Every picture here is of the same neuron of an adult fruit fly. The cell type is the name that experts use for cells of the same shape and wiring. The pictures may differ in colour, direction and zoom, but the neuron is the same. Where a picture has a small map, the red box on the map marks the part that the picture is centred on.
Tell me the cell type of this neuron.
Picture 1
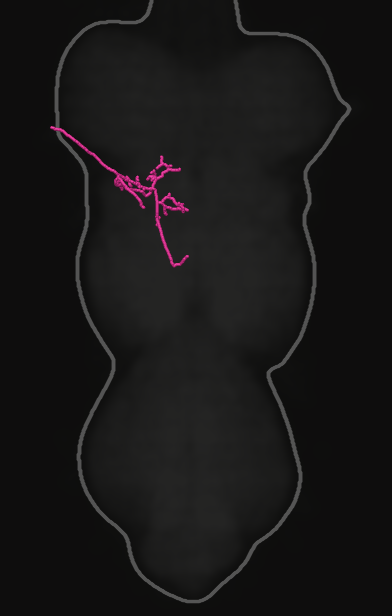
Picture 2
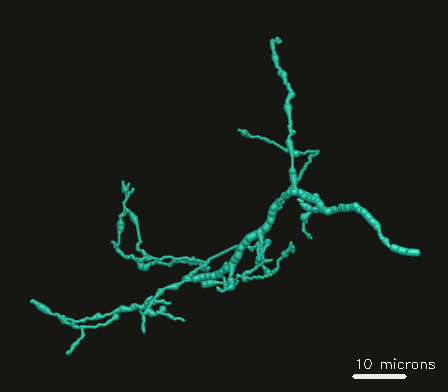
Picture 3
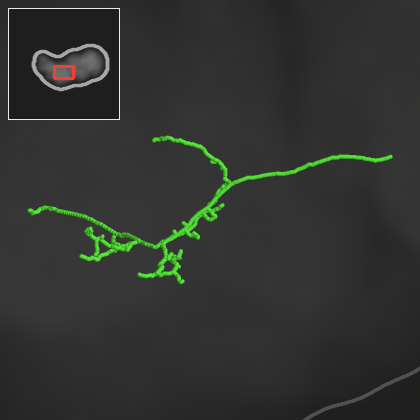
SNpp62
